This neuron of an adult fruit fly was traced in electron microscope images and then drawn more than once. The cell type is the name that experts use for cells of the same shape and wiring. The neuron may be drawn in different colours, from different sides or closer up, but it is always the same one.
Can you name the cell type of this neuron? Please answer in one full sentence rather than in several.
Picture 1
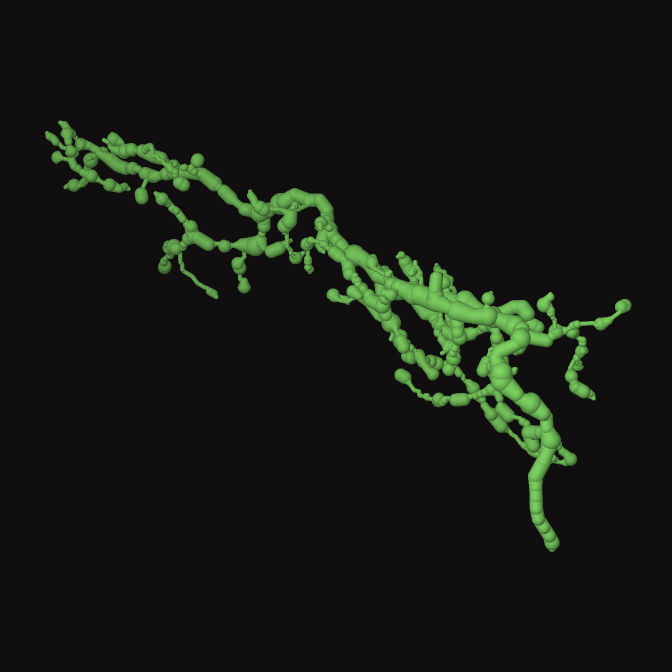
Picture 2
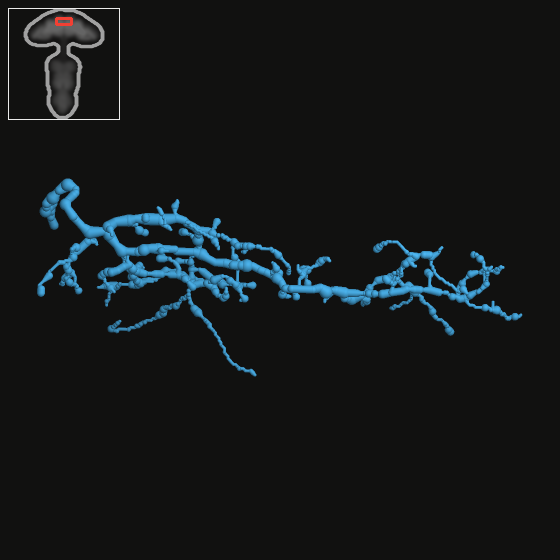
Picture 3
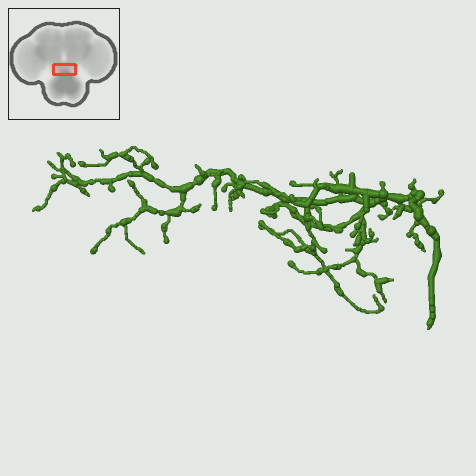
To this neuron applies the cell type name aPhM2a.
